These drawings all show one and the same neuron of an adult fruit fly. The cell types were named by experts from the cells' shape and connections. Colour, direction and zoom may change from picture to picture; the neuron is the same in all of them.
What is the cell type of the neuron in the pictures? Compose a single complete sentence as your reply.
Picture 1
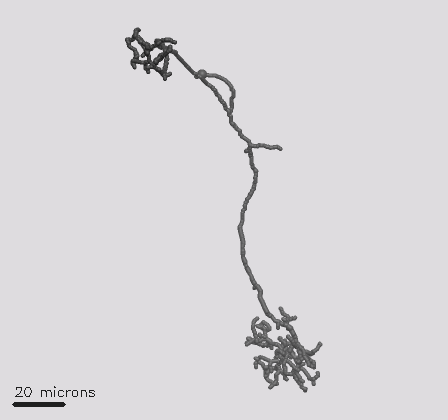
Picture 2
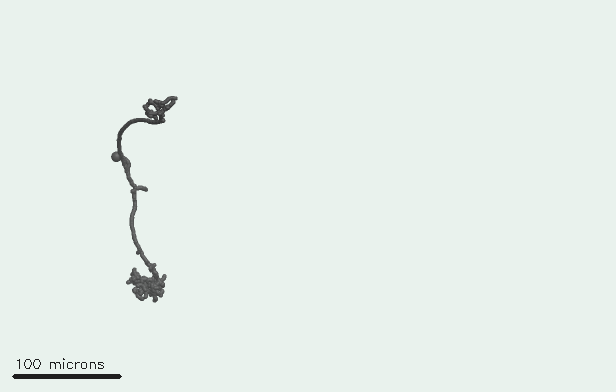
The cell type carried by this neuron is LC10c-1.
